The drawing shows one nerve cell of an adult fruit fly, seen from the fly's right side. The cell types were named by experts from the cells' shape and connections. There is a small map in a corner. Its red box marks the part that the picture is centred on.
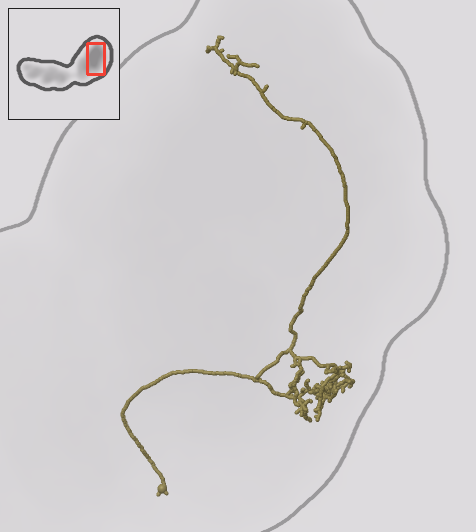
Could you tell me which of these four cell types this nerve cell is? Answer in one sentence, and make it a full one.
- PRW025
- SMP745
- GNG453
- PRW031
To this nerve cell applies the cell type name PRW025.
